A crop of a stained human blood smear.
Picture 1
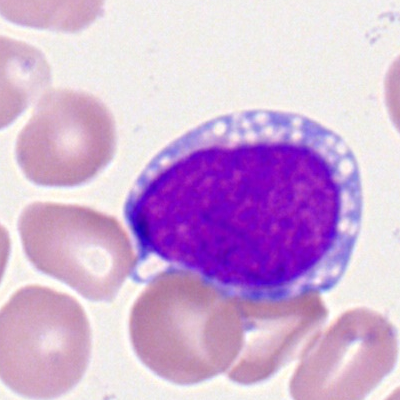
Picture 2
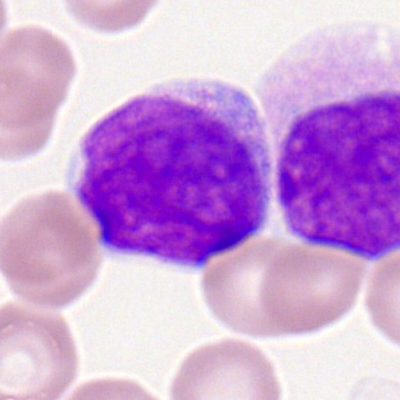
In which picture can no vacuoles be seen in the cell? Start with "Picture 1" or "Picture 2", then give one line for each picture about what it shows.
Picture 2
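What picture 1 shows: The cytoplasm holds many small clear vacuoles.
What picture 2 shows: No vacuoles are visible in the cytoplasm.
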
